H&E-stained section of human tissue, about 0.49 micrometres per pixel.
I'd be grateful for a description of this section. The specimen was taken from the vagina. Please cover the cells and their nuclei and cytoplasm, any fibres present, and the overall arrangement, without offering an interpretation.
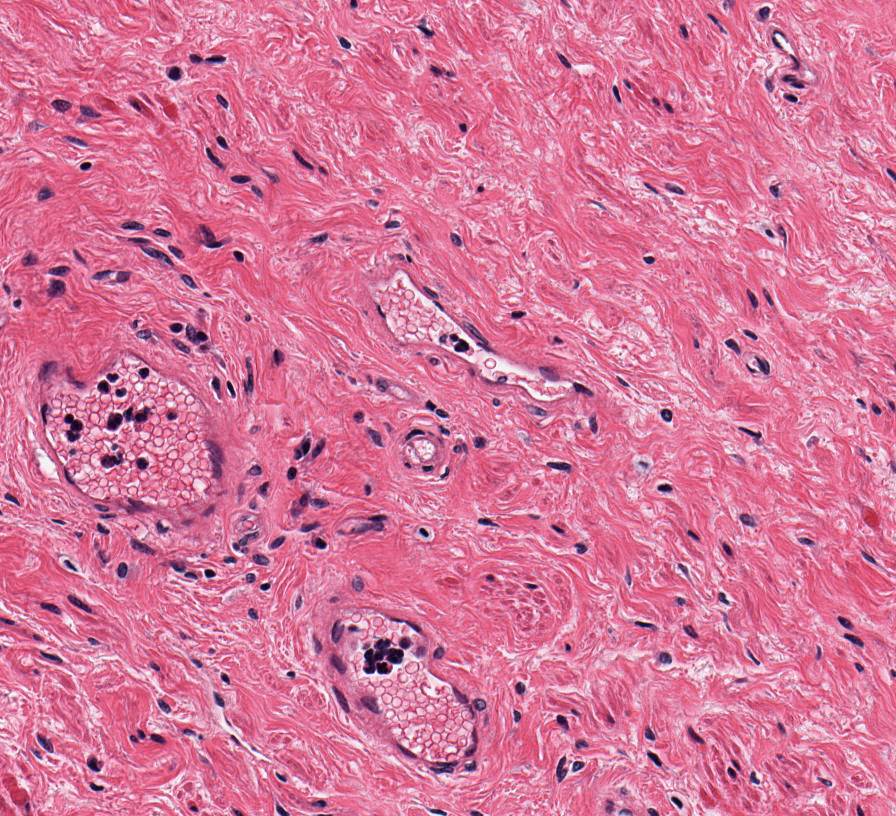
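Look across the whole field and you will find only dense pink collagenous stroma; there is no epithelium anywhere. Follow the collagen bundles: they are wavy and interlacing. The stromal cells scattered among them have small, dark nuclei, spindle to oval, with little cytoplasm to be seen. Now find the two vessels: each holds a small cluster of leukocytes with dark nuclei among its red cells.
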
